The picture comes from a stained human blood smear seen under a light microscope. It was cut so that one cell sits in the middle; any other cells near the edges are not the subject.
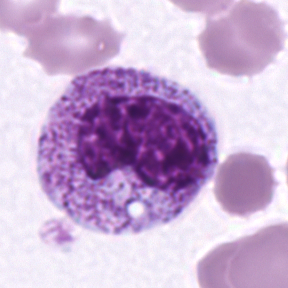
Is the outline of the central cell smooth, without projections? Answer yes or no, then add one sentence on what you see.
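Yes. The cell outline is round and smooth.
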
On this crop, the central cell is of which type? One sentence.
In short, the cell at the center is a metamyelocyte.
